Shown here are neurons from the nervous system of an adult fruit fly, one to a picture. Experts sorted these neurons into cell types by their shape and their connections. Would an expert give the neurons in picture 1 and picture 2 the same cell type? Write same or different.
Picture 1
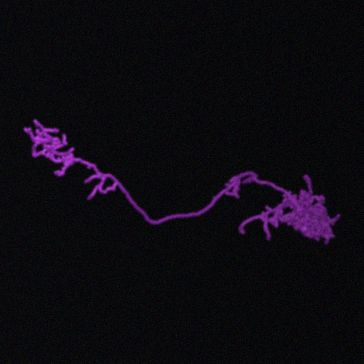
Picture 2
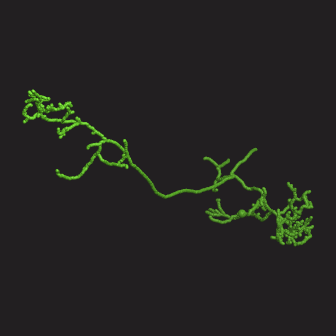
same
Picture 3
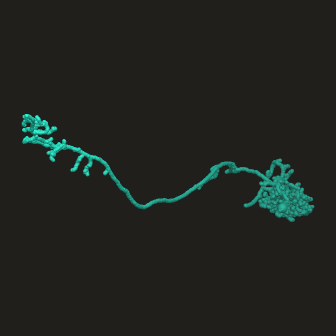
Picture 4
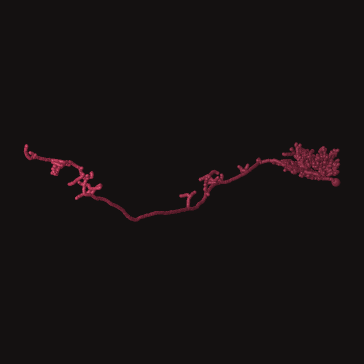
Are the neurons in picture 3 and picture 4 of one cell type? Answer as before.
same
